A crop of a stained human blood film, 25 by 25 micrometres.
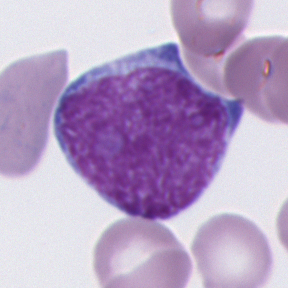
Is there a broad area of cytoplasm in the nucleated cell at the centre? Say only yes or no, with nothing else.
No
